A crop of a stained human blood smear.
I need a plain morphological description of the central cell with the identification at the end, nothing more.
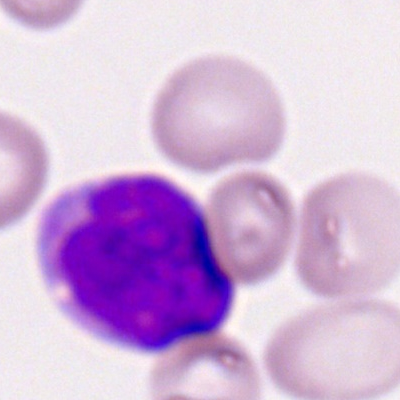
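Most of this cell is taken up by the nucleus, which is one single unlobed mass. Its chromatin stains deep purple, and the cytoplasm looks pale blue. It's a myeloblast.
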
